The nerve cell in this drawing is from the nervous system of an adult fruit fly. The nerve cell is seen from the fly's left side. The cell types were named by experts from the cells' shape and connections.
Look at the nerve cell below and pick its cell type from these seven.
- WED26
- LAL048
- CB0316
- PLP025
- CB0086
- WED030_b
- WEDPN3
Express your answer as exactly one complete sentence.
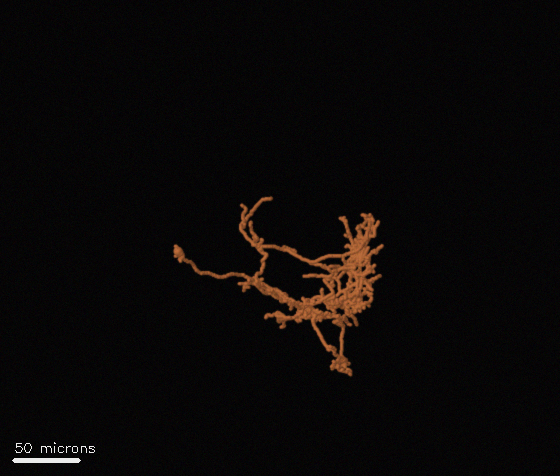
It is to cell type CB0086 that the nerve cell belongs.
